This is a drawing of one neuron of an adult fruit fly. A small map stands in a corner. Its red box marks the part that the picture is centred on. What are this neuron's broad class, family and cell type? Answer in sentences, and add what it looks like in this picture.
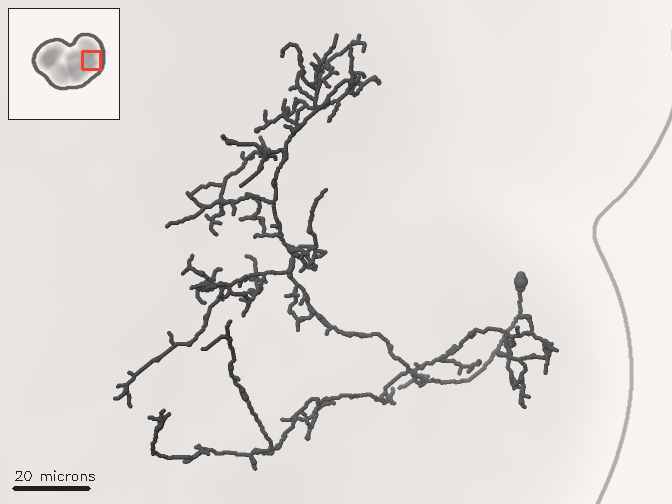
It is a central-brain intrinsic neuron. Its family is hemilineage SLPad1_anterior. The cell type is PVLP009. The cell body can be seen on the right of the picture. From left to right in the picture it spans about 120 microns. Dozens of branch ends can be seen.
